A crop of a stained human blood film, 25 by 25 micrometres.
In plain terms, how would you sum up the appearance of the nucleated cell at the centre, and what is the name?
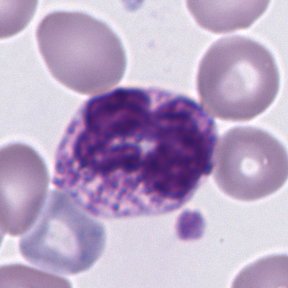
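Start with the chromatin, which is dense and dark purple. The cytoplasm, by contrast, is pale, from nearly colourless to faintly pink, and coarse dark blue-violet granules are scattered through it. Notice that they are most plentiful in the lower left part of the cytoplasm. What you are looking at is a basophil.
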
